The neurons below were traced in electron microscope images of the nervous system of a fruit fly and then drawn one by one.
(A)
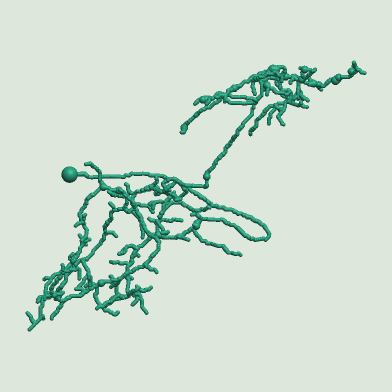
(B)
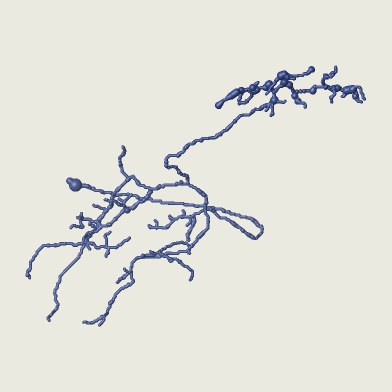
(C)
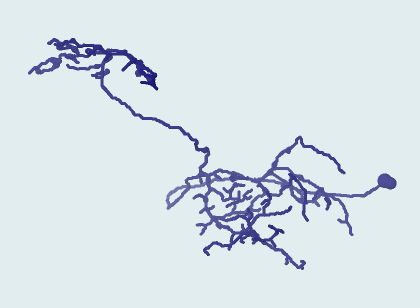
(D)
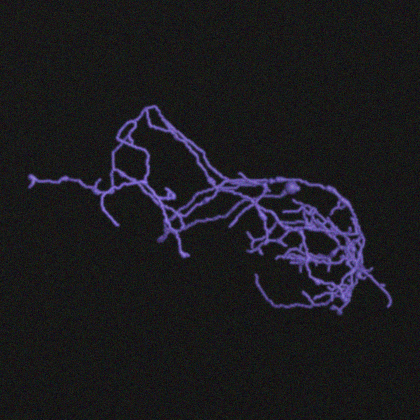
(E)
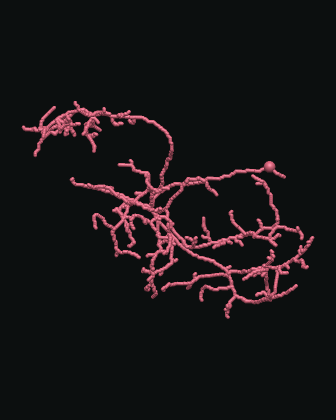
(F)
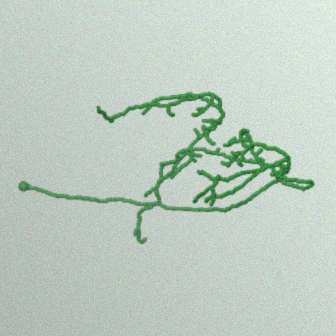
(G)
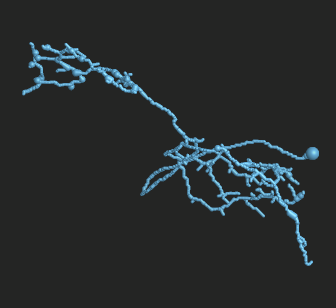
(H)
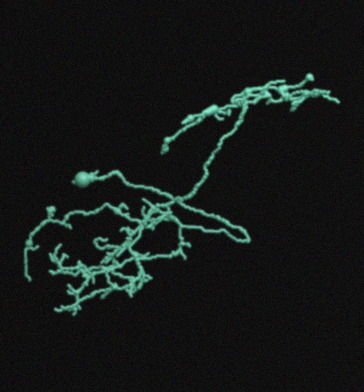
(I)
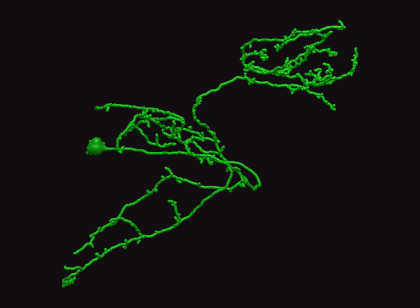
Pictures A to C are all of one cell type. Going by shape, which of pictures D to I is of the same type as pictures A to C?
H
